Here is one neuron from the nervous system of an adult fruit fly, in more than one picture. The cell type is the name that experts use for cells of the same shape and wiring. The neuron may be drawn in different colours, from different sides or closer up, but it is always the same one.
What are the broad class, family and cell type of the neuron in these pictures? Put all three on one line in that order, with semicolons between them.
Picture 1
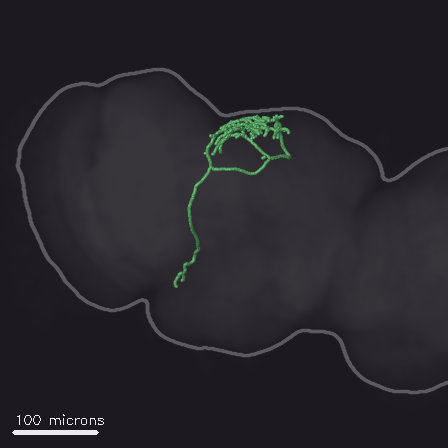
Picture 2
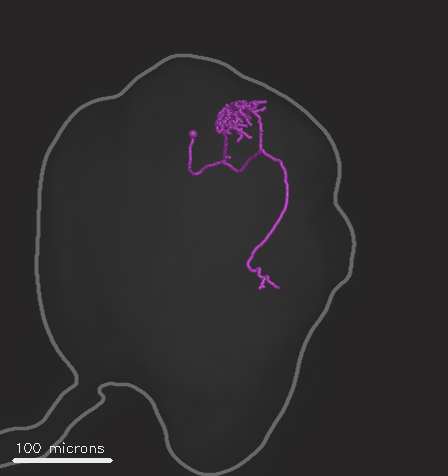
central-brain intrinsic neuron; hemilineage SMPpv1; SMP483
